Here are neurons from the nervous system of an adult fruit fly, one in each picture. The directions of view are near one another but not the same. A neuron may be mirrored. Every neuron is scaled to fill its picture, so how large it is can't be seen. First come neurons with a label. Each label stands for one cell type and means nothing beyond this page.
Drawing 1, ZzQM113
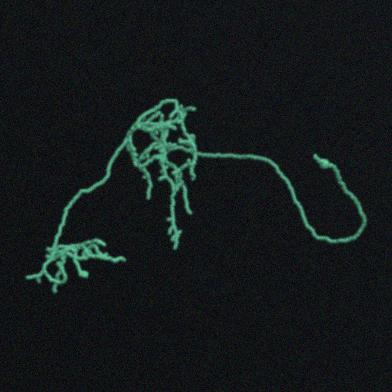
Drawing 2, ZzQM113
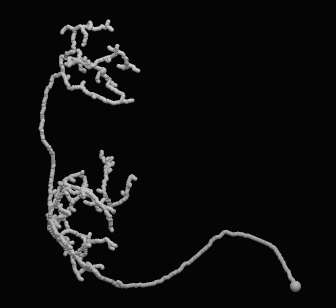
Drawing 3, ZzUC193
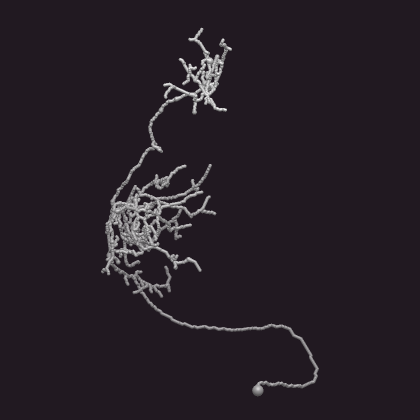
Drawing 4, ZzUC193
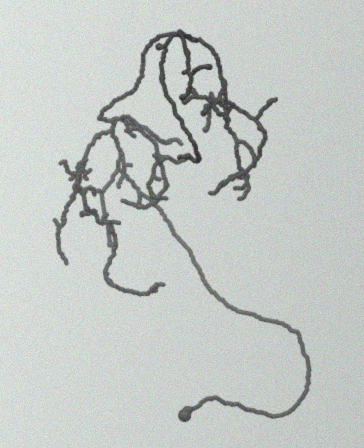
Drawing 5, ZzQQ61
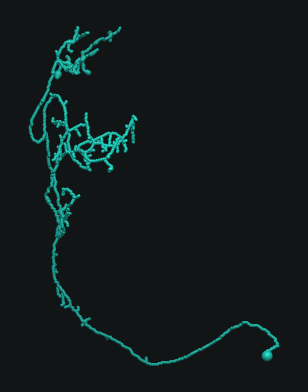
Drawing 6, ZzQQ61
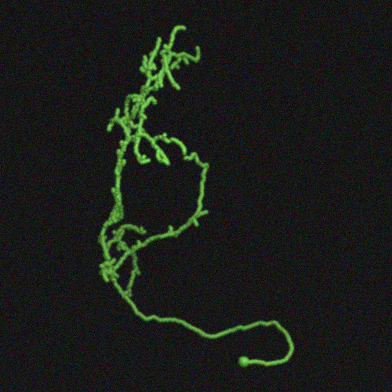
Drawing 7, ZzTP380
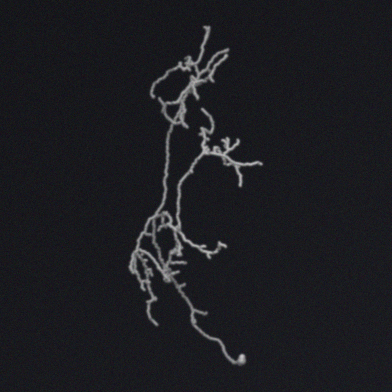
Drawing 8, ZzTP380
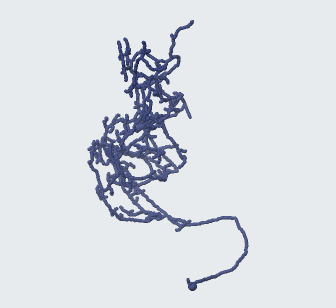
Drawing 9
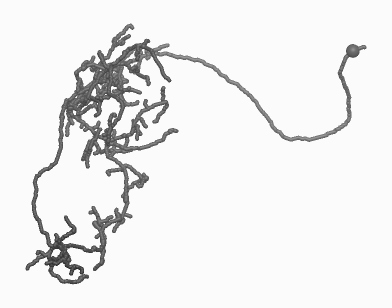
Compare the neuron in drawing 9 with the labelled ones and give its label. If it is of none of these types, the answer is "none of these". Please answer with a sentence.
It belongs to ZzUC193.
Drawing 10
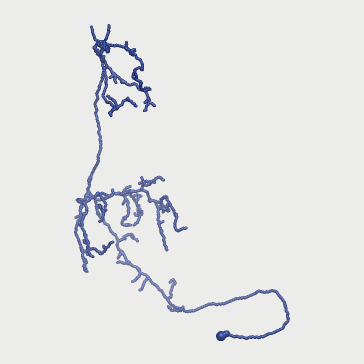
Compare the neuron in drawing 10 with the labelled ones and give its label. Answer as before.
It belongs to ZzQM113.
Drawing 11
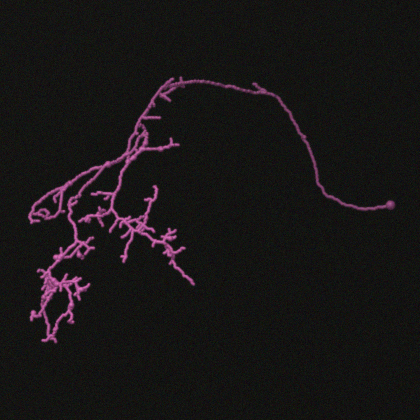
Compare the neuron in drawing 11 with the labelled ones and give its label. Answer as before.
It belongs to ZzQQ61.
